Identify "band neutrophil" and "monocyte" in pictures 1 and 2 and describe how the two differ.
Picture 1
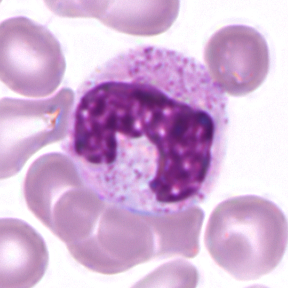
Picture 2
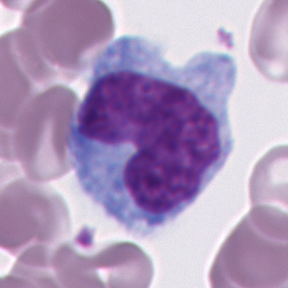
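Picture 1 is the band neutrophil and picture 2 the monocyte. The band neutrophil is round and smooth in outline, while the monocyte's edge is irregular, with blunt bulges along the top and red cells pressing against its left side. In picture 1 the nucleus is one curved band, not lobes strung together by thin threads, and its concave side faces down. Its chromatin is dark purple and coarsely clumped.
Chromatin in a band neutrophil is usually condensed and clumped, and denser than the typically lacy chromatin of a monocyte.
You won't find a distinct nucleolus in the monocyte's nucleus. The cytoplasm sets them apart too: abundant and pale pink with fine violet-pink granules in picture 1, pale grey-blue with no coarse coloured granules in picture 2, where there's plenty of it for the size of the nucleus.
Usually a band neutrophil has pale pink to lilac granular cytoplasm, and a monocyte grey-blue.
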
